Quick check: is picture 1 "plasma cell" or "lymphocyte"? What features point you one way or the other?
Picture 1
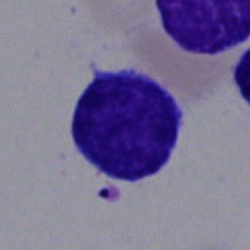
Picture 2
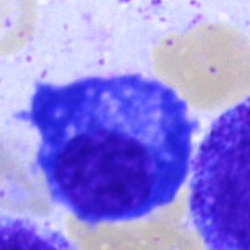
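The lymphocyte is in picture 1 and the plasma cell in picture 2, so now to what separates them. Looking at the lymphocyte, I find a roughly round outline with one small pointed projection at the upper left. Around its nucleus, little or no separate cytoplasm can be seen.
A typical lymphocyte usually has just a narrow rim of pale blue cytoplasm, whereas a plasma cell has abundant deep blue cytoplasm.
And that is what the plasma cell shows: plenty of cytoplasm, stained deep blue, with no purple granules in it. Its outline is irregular, with small pointed projections along the upper left margin. Its nuclear chromatin stains dark purple, darker than the cytoplasm.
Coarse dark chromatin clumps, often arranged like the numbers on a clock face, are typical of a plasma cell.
Back in the lymphocyte, the dark staining looks mottled rather than smooth, and I can't make out any distinct granules or clear vacuoles.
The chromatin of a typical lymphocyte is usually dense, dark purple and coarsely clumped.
One more thing I notice: a large nucleated cell, cut off by the right edge of the picture, lies close beside the plasma cell.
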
